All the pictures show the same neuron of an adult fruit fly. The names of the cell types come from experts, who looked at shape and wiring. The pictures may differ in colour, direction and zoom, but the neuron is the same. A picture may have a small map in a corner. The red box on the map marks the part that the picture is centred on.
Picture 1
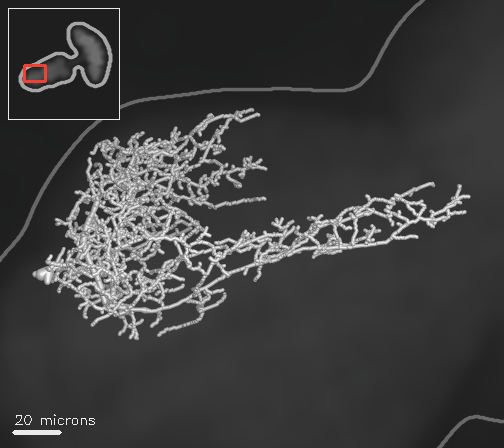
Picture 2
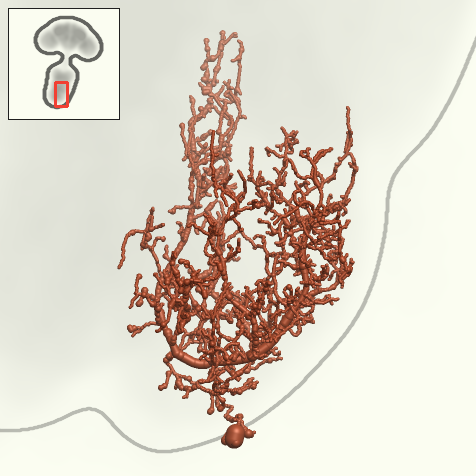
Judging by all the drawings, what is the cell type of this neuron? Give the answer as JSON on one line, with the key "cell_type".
{"cell_type": "IN13A008"}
